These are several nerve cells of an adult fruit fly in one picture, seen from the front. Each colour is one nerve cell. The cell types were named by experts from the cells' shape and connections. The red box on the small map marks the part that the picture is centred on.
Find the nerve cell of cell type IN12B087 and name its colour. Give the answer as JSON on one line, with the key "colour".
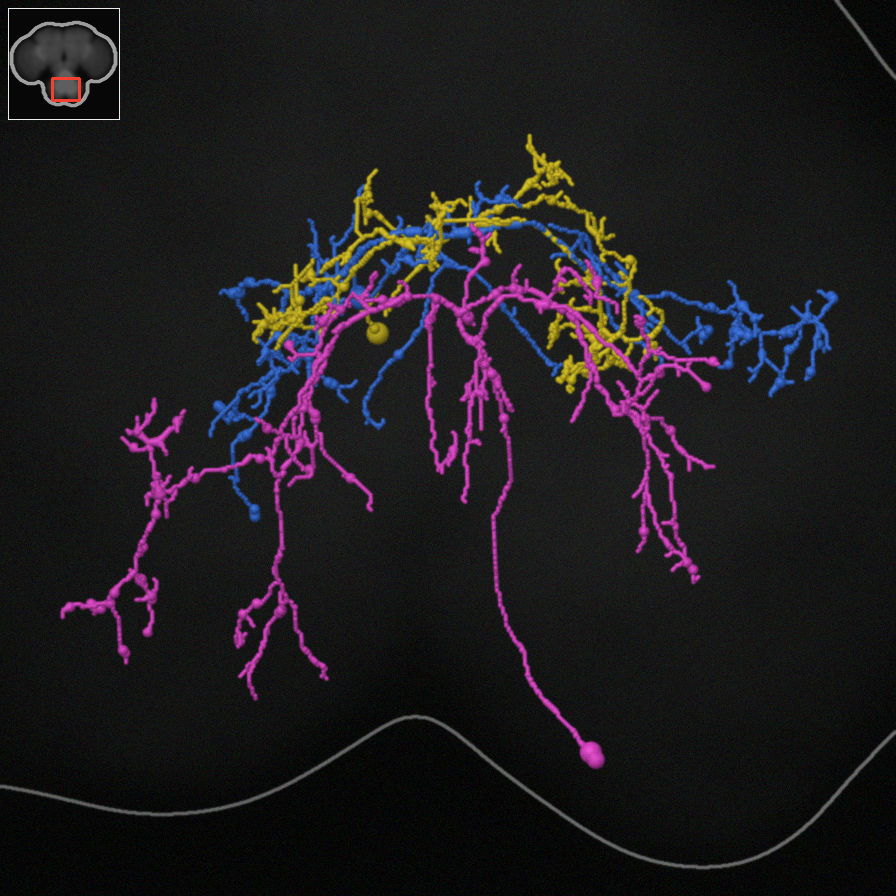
{"colour": "yellow"}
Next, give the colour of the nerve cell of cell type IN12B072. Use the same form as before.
{"colour": "blue"}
